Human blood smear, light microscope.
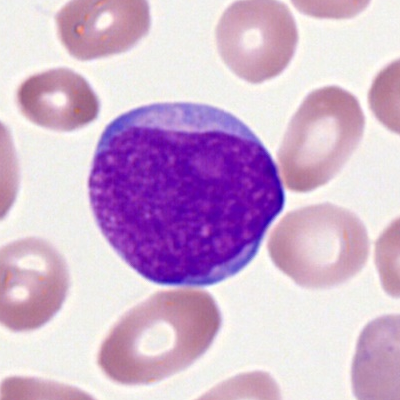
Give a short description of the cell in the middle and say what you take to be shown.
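The outline I see is round, with a smooth edge. The cytoplasm is only a scant pale blue rim, widest as a crescent along the top. I can find no granules in it, and no vacuoles either. So I'd call this a myeloblast.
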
